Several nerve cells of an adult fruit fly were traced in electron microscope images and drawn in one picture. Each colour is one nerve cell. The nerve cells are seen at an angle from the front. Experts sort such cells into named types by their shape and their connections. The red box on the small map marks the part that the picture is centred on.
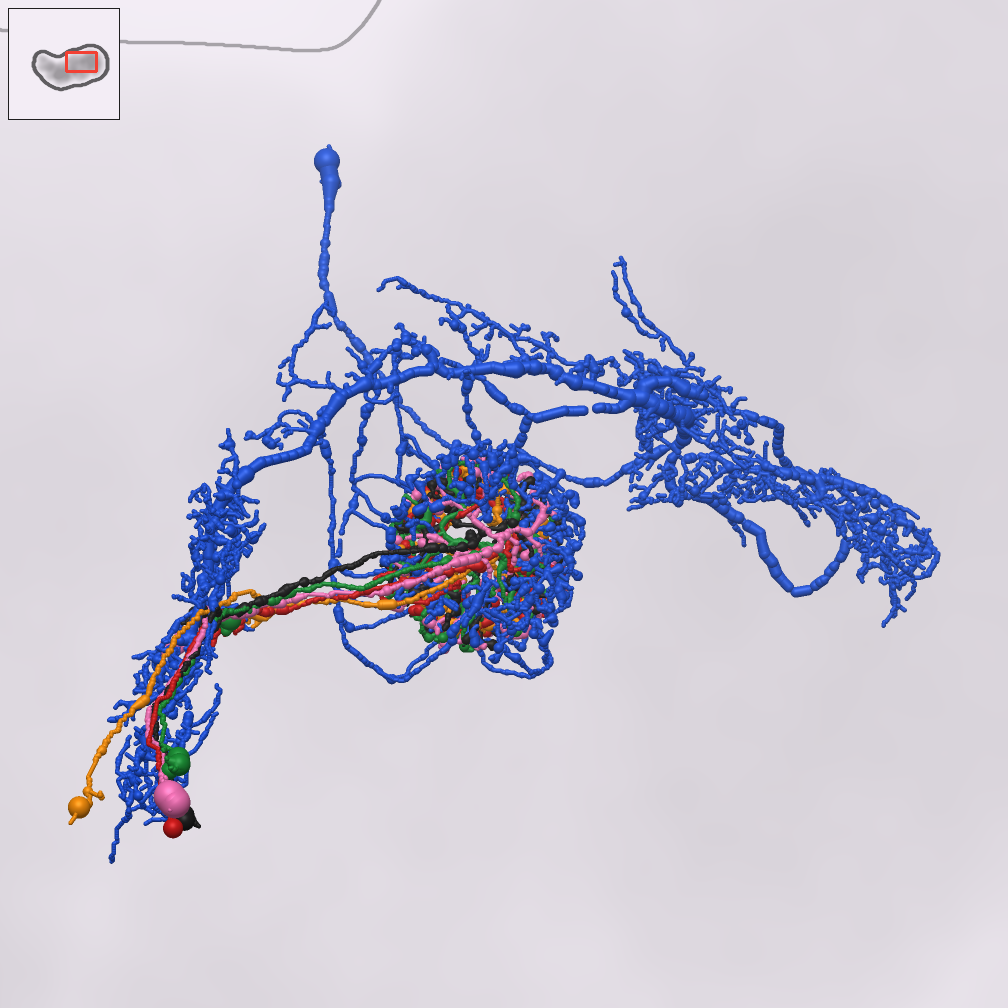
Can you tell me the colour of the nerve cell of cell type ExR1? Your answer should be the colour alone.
blue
